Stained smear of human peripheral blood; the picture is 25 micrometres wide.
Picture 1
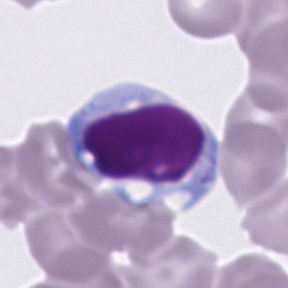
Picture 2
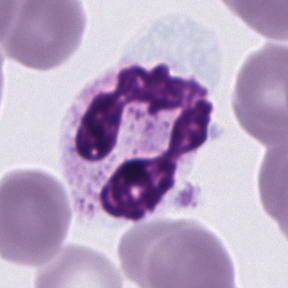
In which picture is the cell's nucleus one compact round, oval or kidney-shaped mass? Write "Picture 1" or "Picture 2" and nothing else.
Picture 1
